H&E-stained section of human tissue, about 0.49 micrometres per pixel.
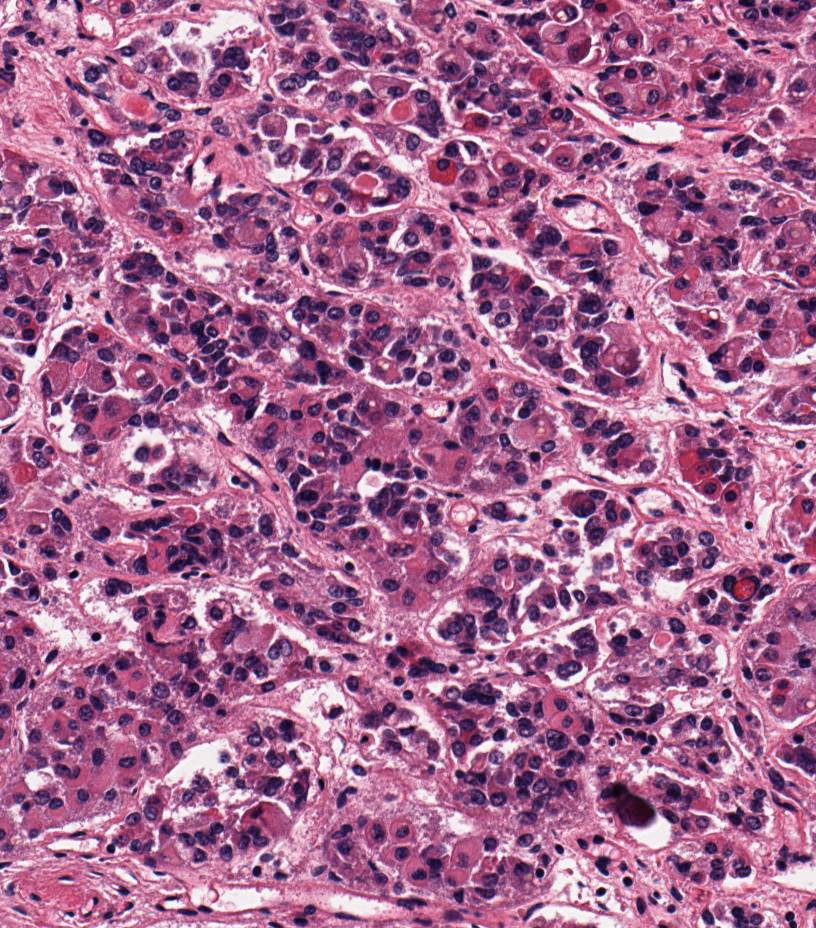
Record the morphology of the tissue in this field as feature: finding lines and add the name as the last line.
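Layout: nests and broad trabeculae throughout the field, split by thin pink fibrous strands
Cells: polygonal, with plenty of pink granular cytoplasm
Globules: deep red and glassy, in scattered cells, mostly over on the right
Fat cells: none anywhere
Tissue: pituitary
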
